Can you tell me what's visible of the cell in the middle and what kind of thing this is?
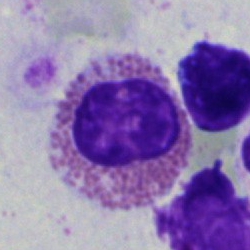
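The cell has a round outline. Its chromatin is dark purple with paler patches. The granules are round and of similar size. No vacuoles are seen in the cytoplasm. The cell is an eosinophil.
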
